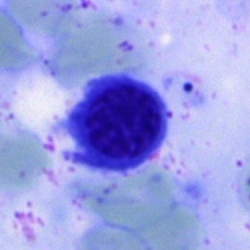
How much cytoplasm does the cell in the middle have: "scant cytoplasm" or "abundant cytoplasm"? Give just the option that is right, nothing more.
Scant cytoplasm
